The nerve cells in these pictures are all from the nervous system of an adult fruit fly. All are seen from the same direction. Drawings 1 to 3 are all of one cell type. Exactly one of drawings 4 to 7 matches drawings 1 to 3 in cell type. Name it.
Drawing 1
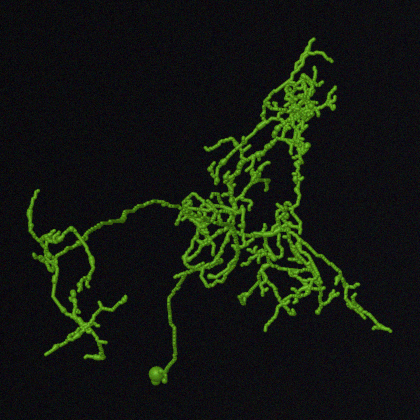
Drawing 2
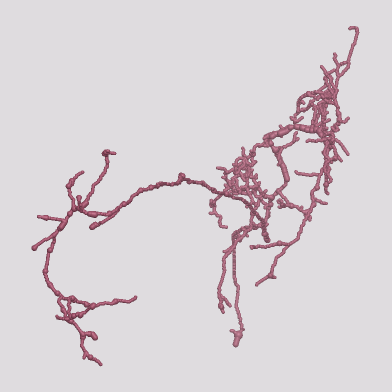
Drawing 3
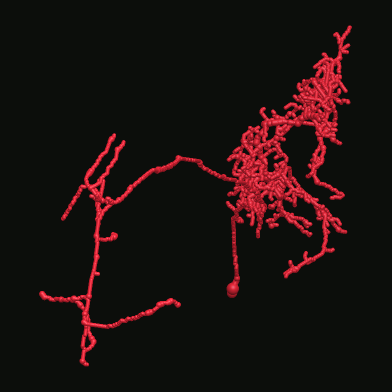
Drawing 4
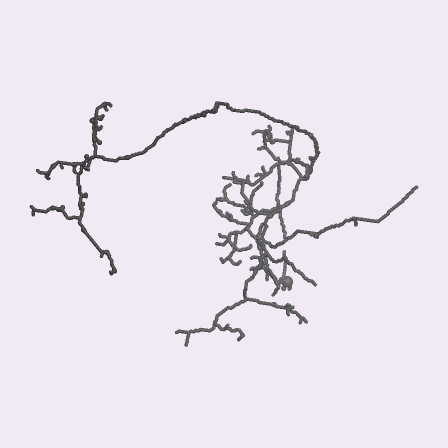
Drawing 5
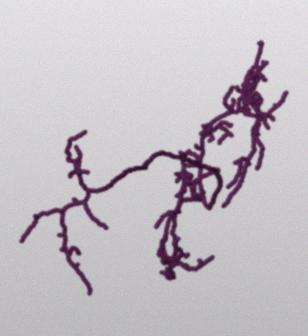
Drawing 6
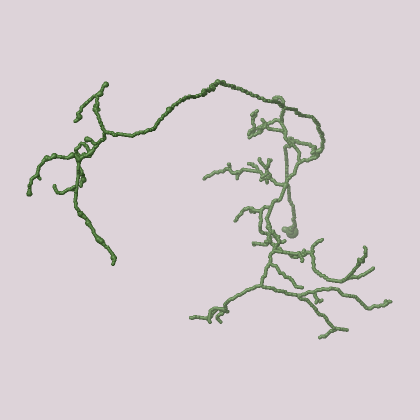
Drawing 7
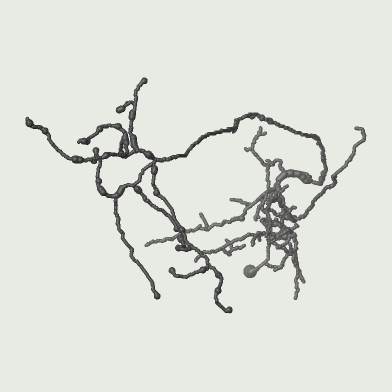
5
